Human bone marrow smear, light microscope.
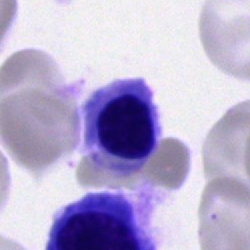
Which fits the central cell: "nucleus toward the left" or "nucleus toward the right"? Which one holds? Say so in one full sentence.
It is to the left of the nucleus that most cytoplasm is found.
